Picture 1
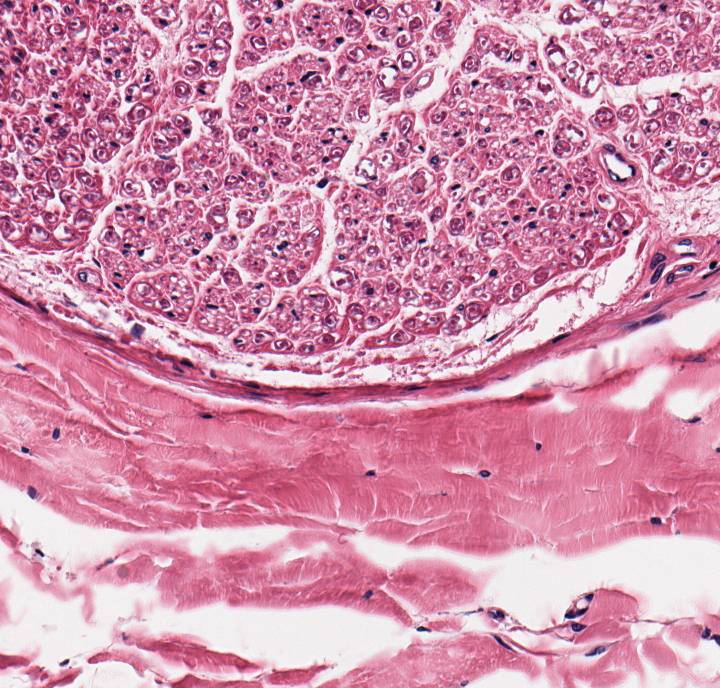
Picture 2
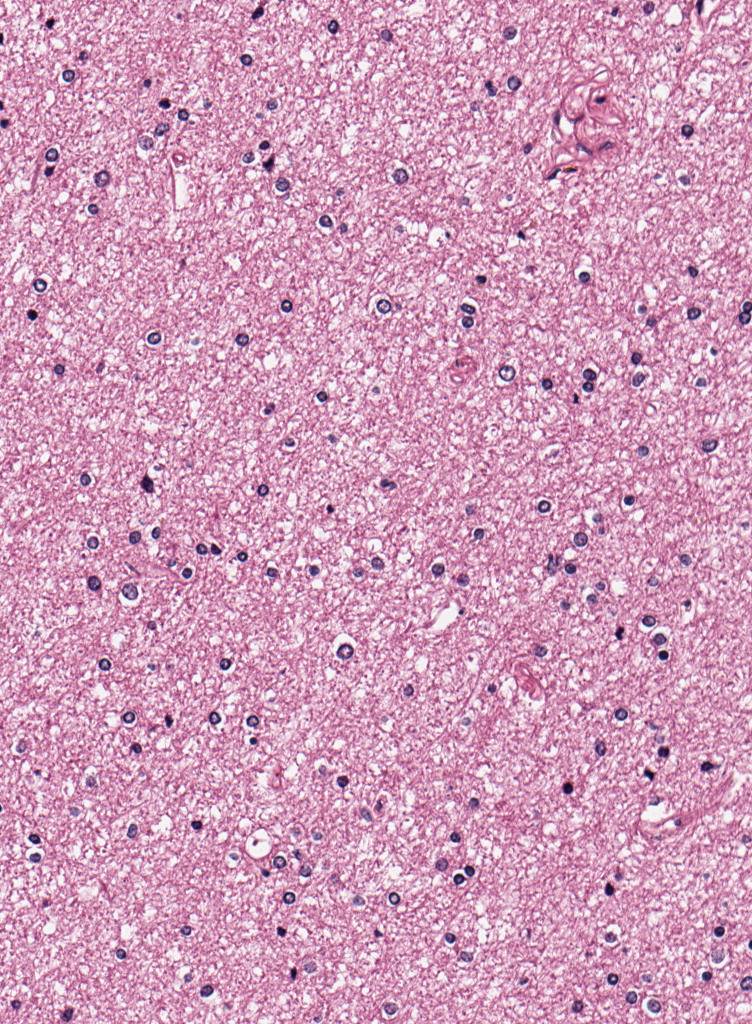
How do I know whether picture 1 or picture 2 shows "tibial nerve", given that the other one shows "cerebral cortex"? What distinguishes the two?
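The first picture is tibial nerve; the second is cerebral cortex. In the first, see how branching white clefts split the inside of the fascicle into irregular groups of fibres, and how a thin layer of flattened cells with elongated nuclei wraps its lower border. There are no fat cells anywhere. The second has no such units: it is a uniform pink matrix with small, round, dark nuclei lying singly and fairly evenly spaced, many of them inside a clear halo.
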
